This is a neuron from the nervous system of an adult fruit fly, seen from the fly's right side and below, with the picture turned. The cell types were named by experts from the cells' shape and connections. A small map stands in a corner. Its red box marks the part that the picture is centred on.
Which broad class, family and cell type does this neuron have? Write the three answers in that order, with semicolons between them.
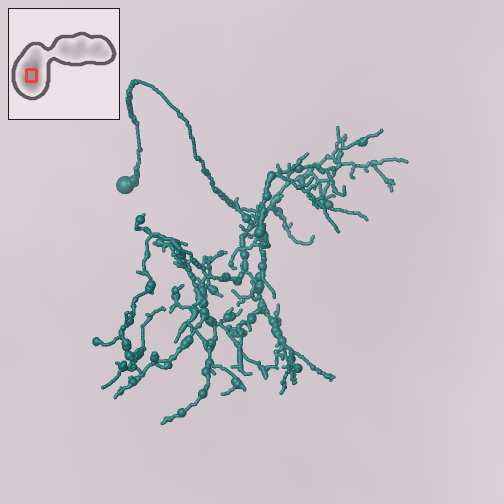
central-brain intrinsic neuron; hemilineage VPNl&d1_dorsal; LHAV5c1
